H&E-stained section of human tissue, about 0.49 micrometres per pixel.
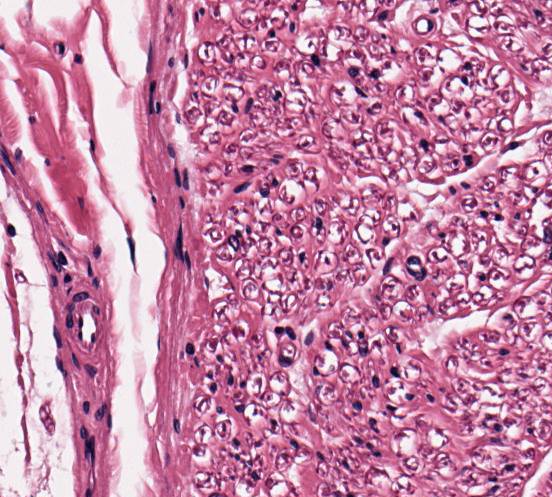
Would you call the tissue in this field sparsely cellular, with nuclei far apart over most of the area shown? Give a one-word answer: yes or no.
No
